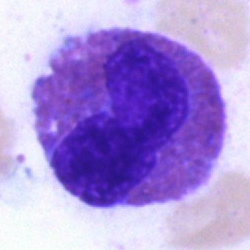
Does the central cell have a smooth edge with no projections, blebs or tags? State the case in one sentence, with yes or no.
No, the cell's outline is not smooth; it is ragged or frayed, or has projections, blebs or tags.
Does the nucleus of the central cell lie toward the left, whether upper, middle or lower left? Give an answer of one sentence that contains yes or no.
Yes, the nucleus of the cell is shifted toward the left.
